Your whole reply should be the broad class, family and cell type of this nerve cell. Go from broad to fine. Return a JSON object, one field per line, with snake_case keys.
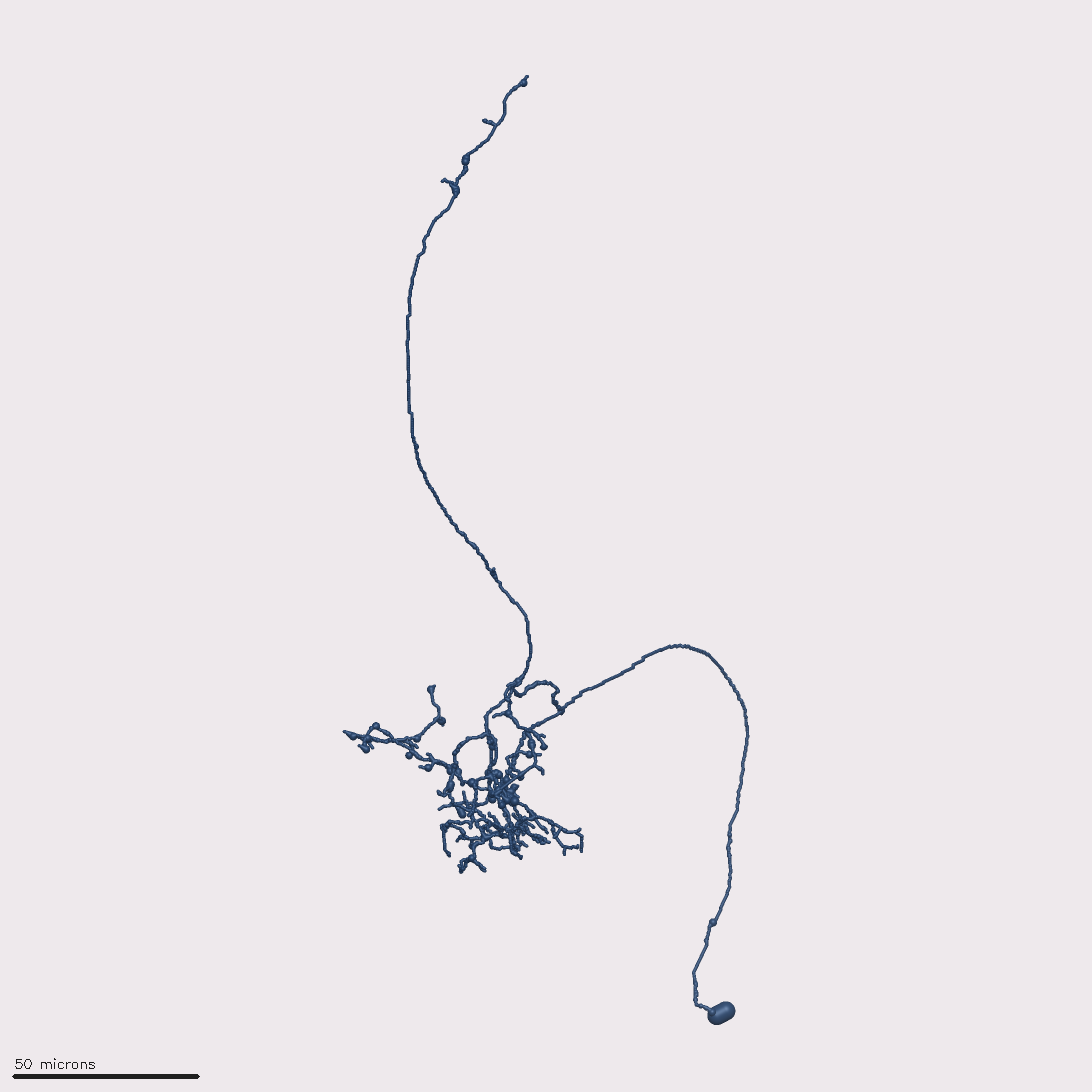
{
 "broad_class": "central-brain intrinsic neuron",
 "family": "hemilineage LB5",
 "cell_type": "PRW027"
}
